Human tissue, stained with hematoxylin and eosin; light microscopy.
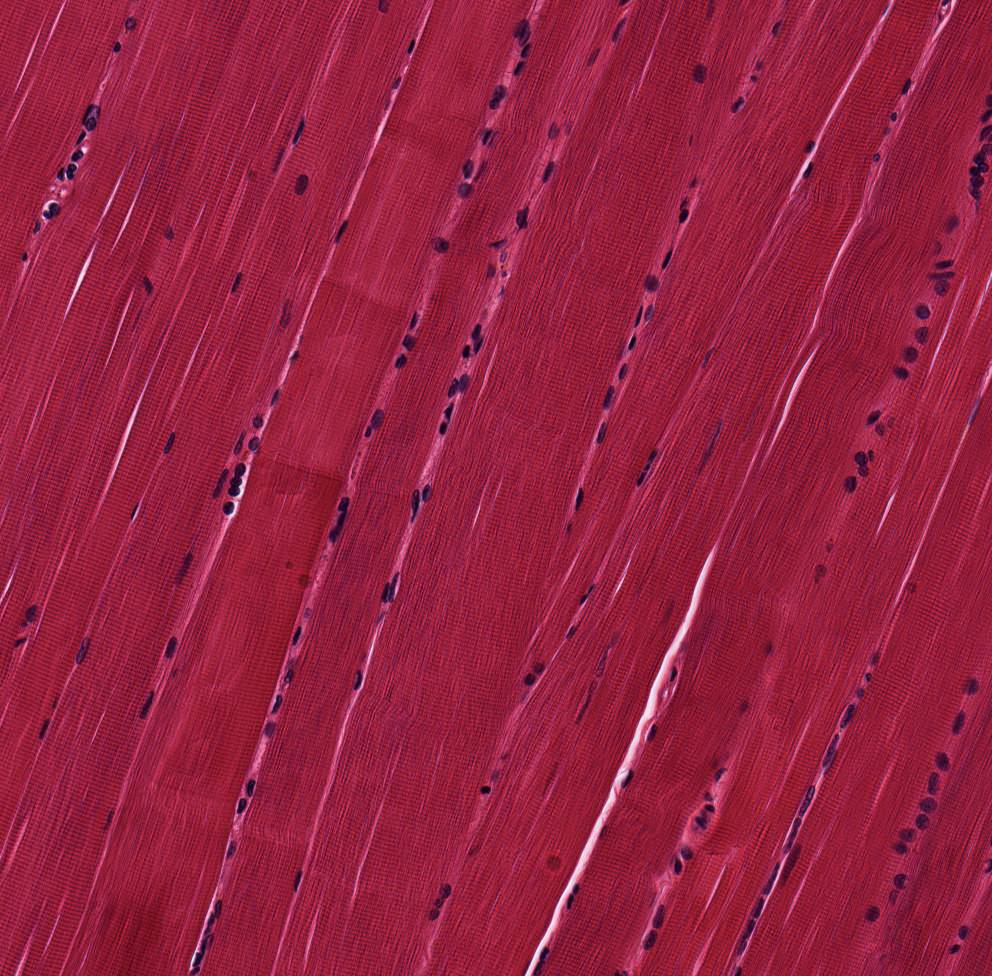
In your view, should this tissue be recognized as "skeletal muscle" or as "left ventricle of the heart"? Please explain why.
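Skeletal muscle, not left ventricle. First, nuclei: dark and elongated, at the fibre edges, not centres.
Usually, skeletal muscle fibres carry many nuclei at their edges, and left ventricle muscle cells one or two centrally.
Second, shape: the fibres run straight and unbranched beside one another.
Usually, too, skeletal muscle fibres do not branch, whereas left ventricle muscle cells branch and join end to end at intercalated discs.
Fine transverse cross-striations and even, deep red-pink cytoplasm are also seen.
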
